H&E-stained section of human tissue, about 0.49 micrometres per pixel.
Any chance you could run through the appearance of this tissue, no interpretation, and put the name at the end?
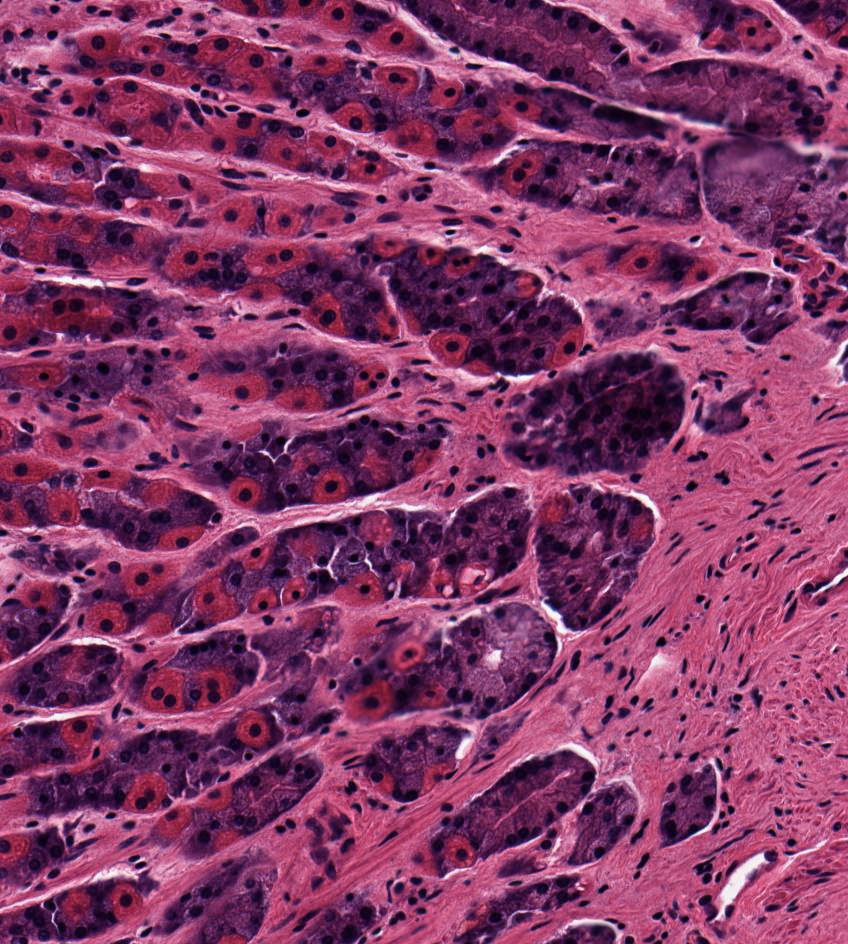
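Parietal cells, with bright pink cytoplasm and a single round dark central nucleus, are most numerous at left. Chief cells, purple and granular, fill the gland ends nearest the right; few pink cells remain there. A band of spindle-shaped smooth muscle cells lies at right. This is stomach.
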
